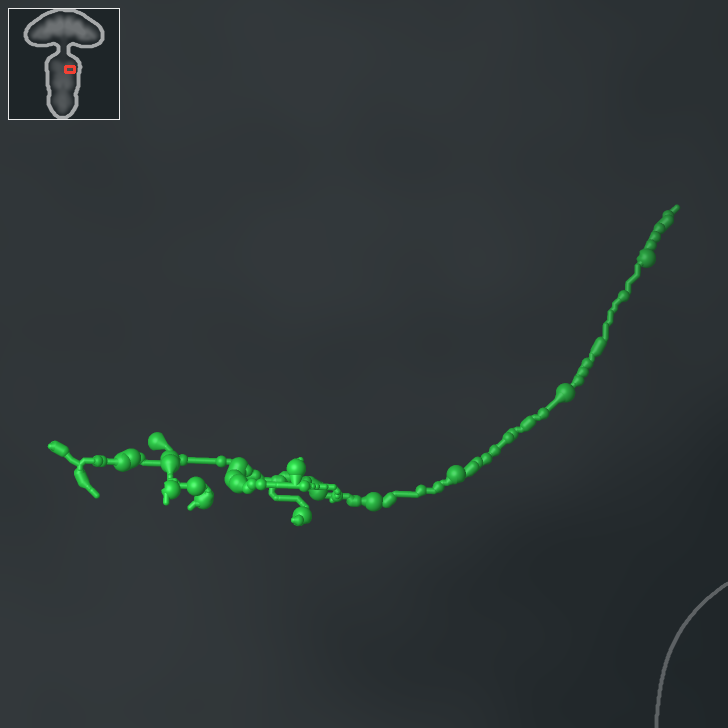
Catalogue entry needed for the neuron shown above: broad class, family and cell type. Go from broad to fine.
sensory neuron entering the nerve cord; class mechanosensory tactile; SNta30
